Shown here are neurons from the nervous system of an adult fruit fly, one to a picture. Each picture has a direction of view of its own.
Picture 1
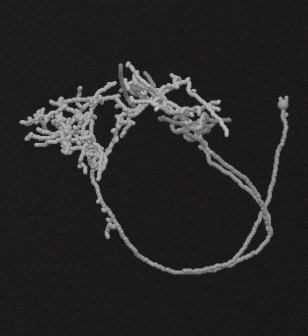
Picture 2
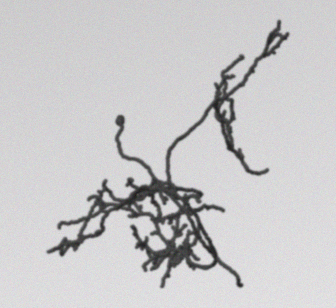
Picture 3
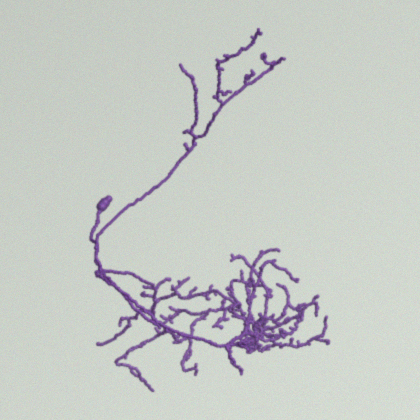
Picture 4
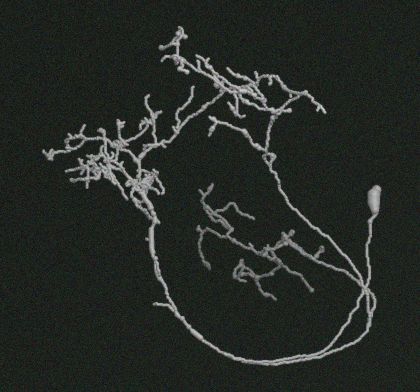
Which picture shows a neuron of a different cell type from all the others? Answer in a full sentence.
Picture 2 shows a neuron of another cell type.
